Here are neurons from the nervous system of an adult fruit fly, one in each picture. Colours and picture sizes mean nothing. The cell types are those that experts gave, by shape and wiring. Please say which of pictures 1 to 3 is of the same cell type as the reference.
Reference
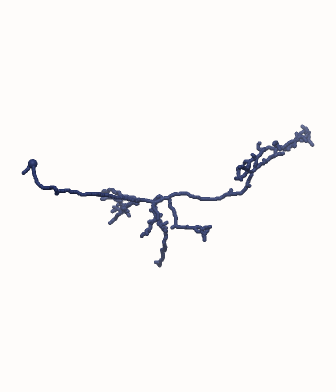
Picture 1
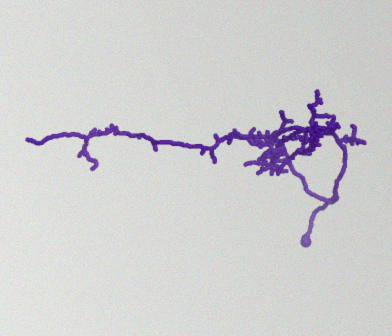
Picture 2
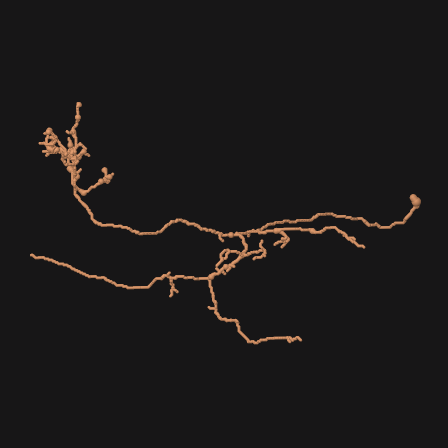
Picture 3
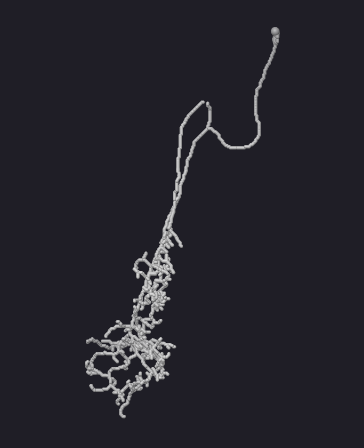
2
